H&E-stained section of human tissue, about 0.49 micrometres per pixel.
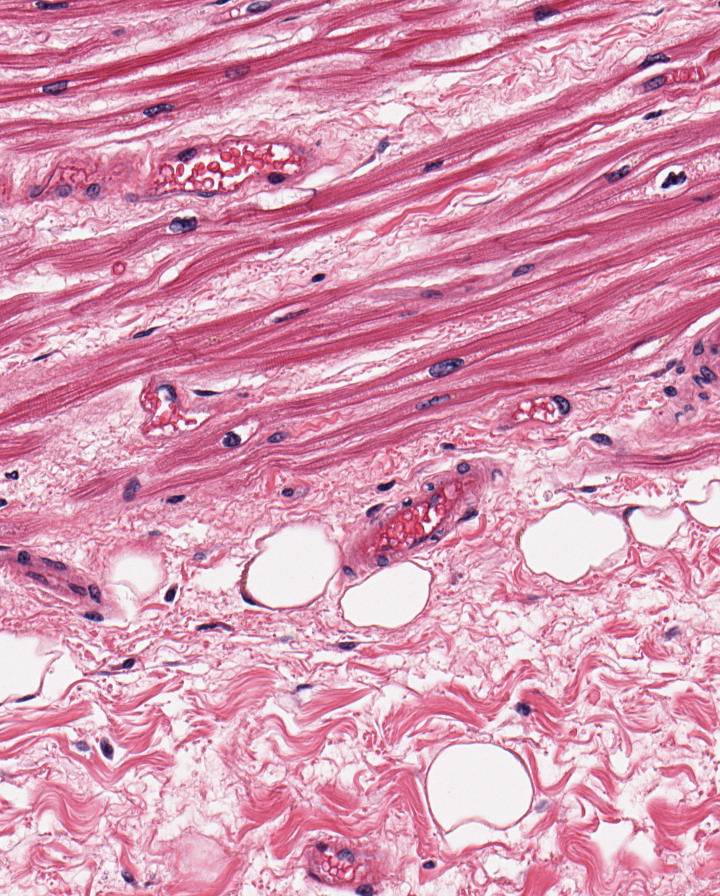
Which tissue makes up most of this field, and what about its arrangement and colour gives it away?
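Mainly, that's myocardium. You can pick out fine transverse cross-striations along the muscle fibres, clearest in the middle.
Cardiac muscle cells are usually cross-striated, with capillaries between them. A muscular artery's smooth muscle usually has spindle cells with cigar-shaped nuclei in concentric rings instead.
The striations here fit cardiac muscle. Small thin-walled vessels packed with red blood cells lie between the fibres and at their lower border. The nuclei are sparse, dark and drawn out along the fibres. A few rounded empty fat cells lie singly at the lower border and in the connective tissue below.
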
